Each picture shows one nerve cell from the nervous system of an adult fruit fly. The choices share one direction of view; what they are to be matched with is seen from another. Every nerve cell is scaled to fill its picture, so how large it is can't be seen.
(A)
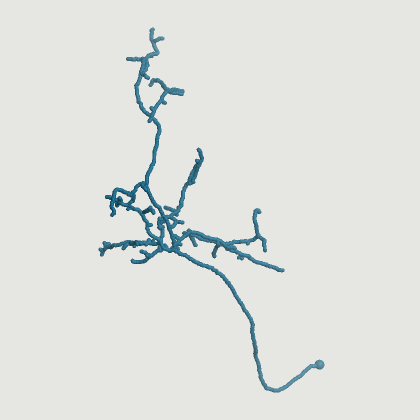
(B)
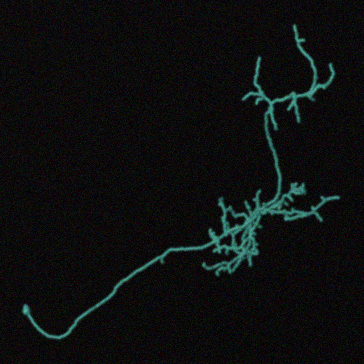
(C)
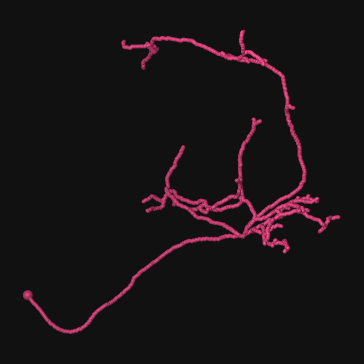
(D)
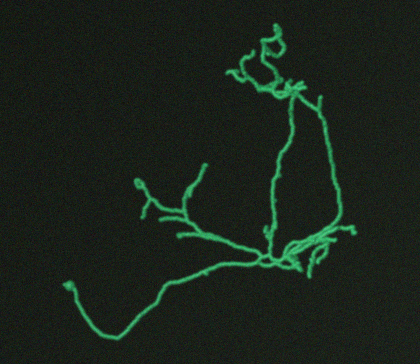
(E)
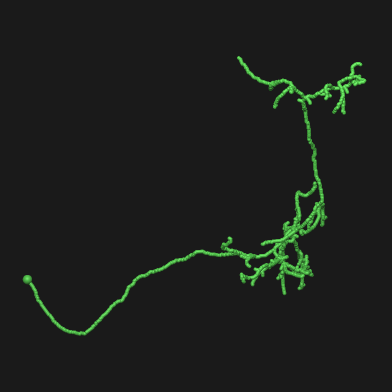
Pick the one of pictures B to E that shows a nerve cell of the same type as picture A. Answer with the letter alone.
C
